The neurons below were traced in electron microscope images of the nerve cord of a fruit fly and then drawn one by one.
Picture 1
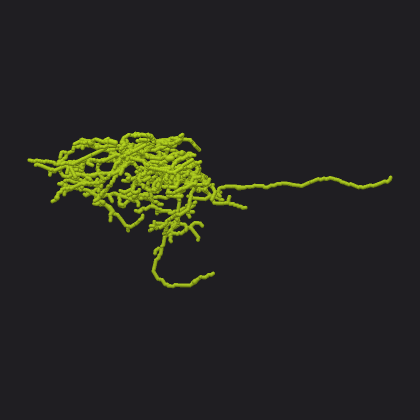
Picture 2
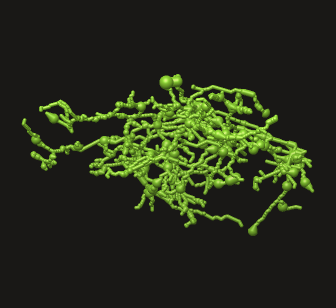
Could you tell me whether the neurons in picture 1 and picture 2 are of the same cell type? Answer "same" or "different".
same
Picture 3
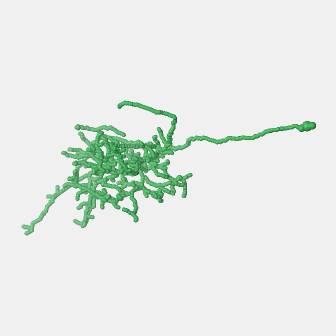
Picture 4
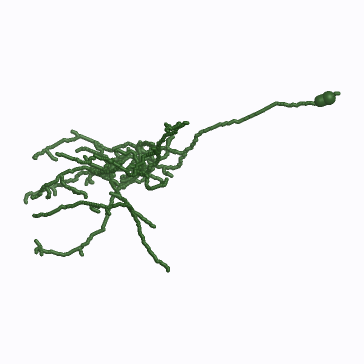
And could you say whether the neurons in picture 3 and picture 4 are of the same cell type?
different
